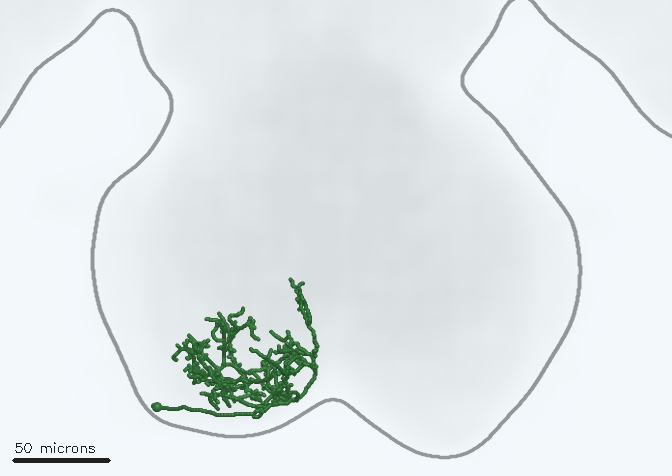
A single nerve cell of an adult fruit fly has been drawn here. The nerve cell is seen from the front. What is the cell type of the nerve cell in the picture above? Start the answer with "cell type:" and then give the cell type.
cell type: IN01B046_a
